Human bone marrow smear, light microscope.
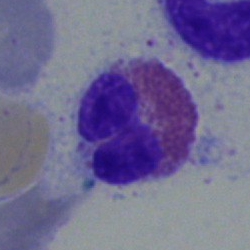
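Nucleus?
Two lobes, one above the other, on the left side of the cell.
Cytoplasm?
Filled with coarse pinkish-red granules, densely packed on the right side.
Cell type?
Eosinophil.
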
